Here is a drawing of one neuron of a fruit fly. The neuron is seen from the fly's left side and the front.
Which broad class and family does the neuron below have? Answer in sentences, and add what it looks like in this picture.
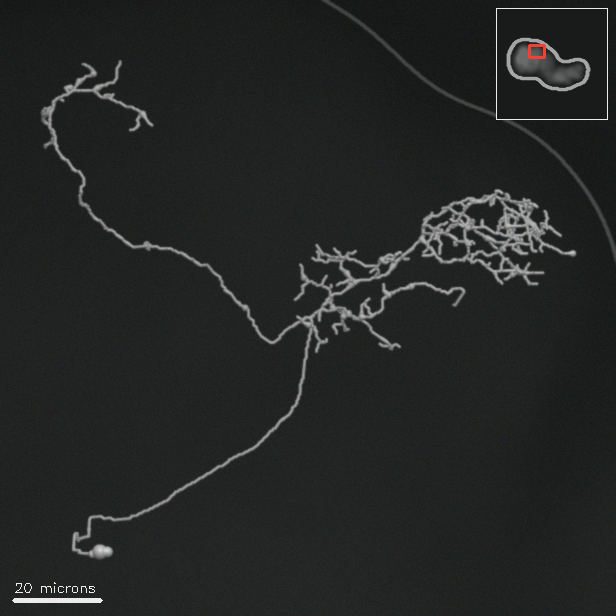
Its broad class is central-brain intrinsic neuron. The family is hemilineage AOTUv2. The cell body is at the lower left of the picture. By the scale bar it is about 120 microns wide in this view. Dozens of branch ends can be seen.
